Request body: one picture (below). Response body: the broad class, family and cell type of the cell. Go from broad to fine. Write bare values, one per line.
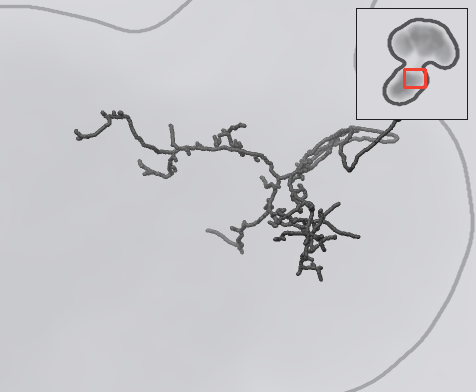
nerve-cord intrinsic neuron
hemilineage 08A
IN08A050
